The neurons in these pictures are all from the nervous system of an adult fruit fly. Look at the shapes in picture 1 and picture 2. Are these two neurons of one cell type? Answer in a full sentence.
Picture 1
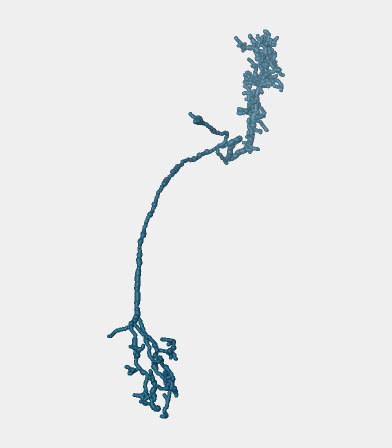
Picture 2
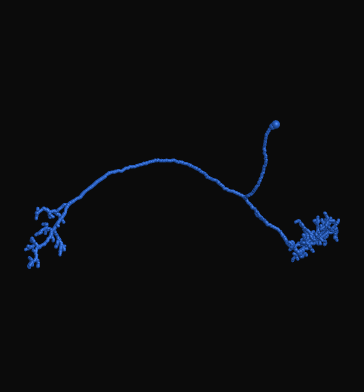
They are of the same cell type.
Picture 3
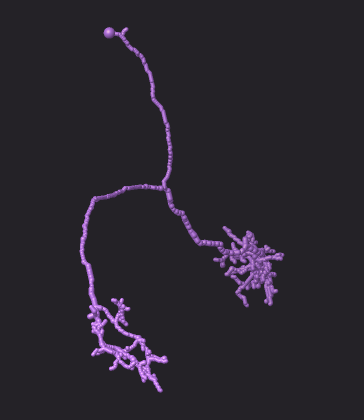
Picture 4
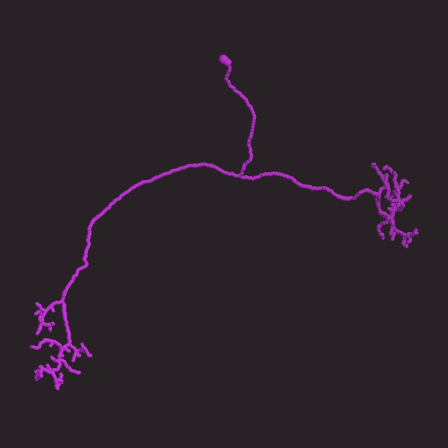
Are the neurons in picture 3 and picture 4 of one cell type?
They are of the same cell type.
